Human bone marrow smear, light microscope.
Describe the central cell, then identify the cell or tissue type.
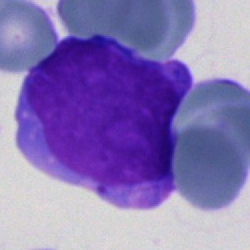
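Looking at the central cell, I see a nucleus that takes up most of it. Around it there is only a scant rim of pale blue-violet cytoplasm, a little wider at the lower left. I can't make out any distinct granules in that cytoplasm, and no vacuoles either. This is a blast.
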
